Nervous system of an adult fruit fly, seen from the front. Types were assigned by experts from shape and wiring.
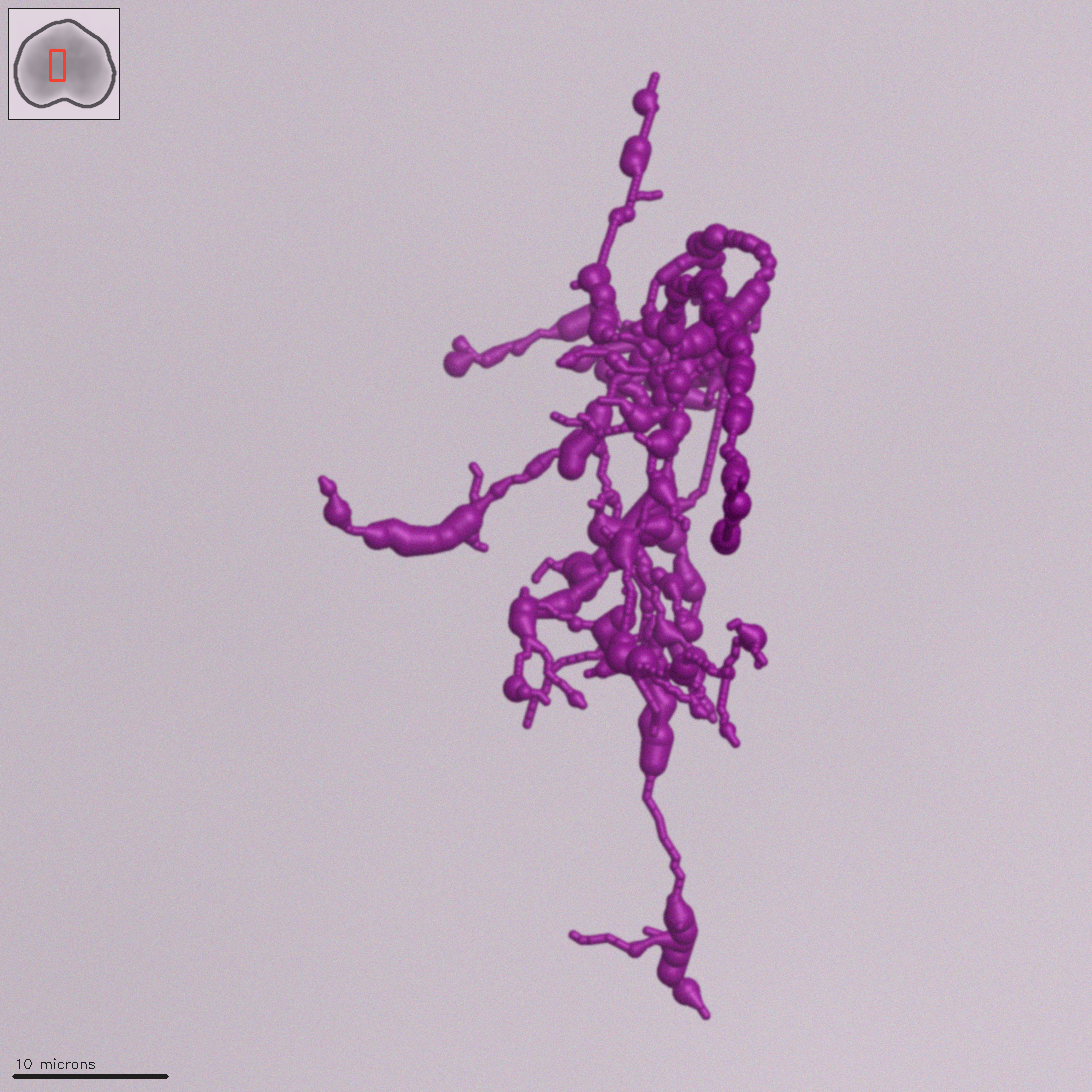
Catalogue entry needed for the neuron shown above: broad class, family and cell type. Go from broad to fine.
descending neuron; DNpe; DNpe042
